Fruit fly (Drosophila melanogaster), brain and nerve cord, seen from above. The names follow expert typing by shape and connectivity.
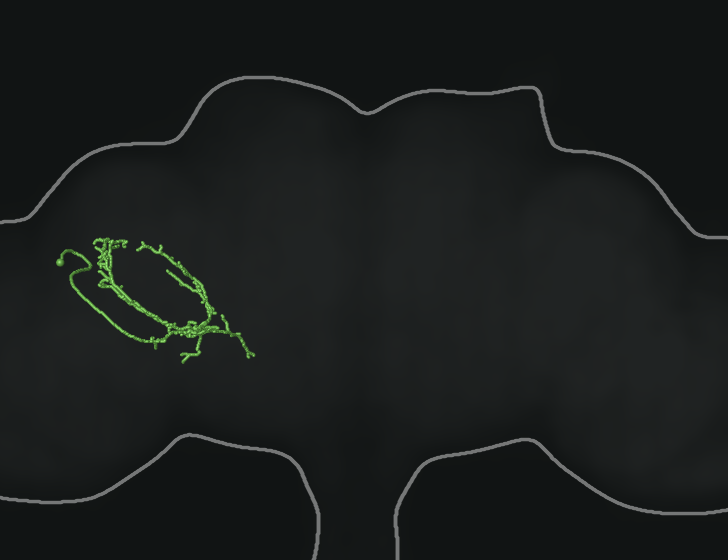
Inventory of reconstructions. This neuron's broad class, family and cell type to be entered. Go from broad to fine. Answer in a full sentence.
A central-brain intrinsic neuron of hemilineage SLPav2, type SLP082.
